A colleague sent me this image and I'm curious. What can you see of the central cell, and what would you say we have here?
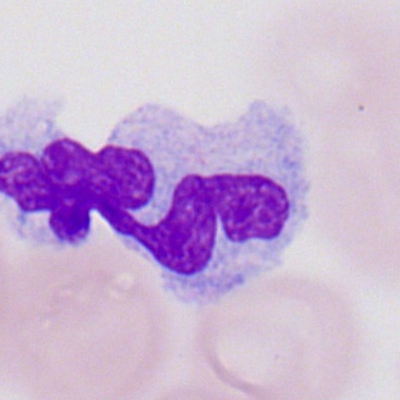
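I see a nucleus shaped like a long, twisted, folded band of connected lobes running across the cell. Its chromatin is deep purple and fairly dense, with only faint lighter mottling. Around it lies a moderate amount of pale blue-grey cytoplasm, finely and faintly dusty, nothing coarse. So: monocyte.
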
